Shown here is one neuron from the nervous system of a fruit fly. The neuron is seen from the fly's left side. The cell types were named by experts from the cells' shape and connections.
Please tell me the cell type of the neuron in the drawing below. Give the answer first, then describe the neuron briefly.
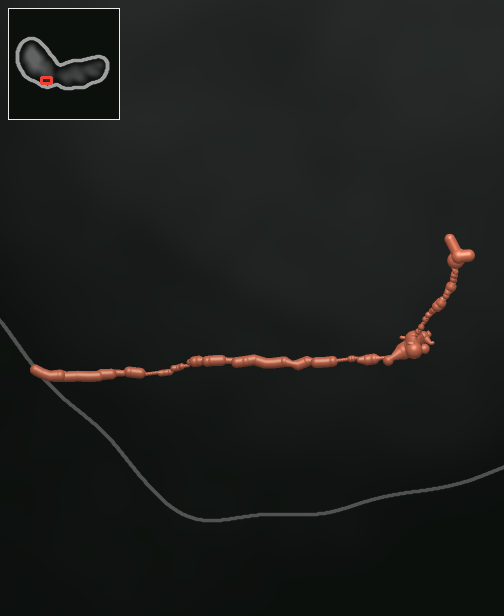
It is of cell type L1. It is an optic-lobe intrinsic neuron. It has a dozen or fewer branch ends. In this view it is more than twice as wide as it is tall.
